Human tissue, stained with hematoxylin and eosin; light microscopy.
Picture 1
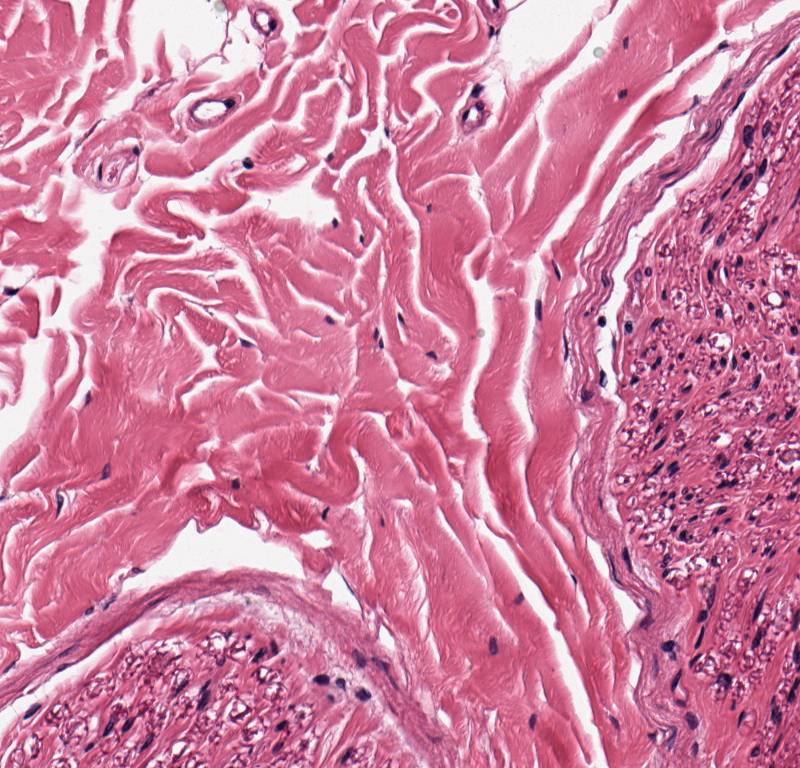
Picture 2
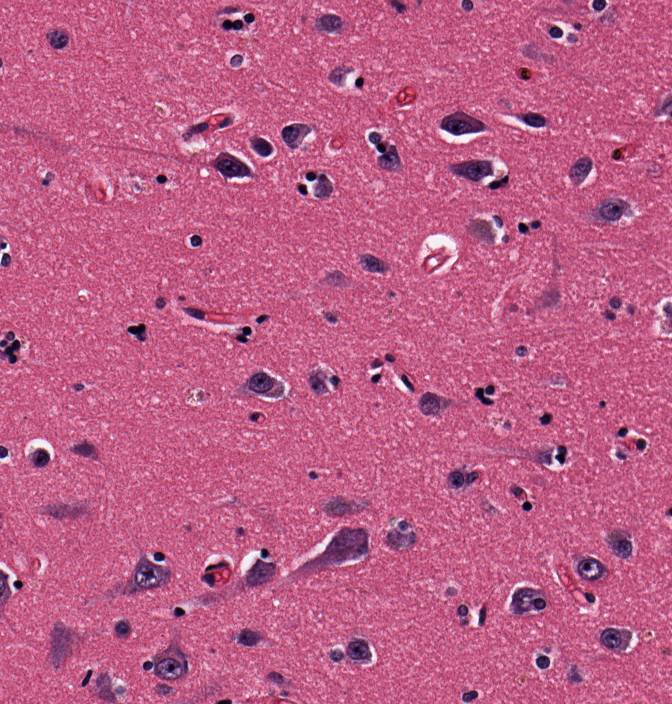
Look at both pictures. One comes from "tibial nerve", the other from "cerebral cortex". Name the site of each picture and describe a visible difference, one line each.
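Picture 1 shows tissue from the tibial nerve. Only sparse small dark elongated fibroblast nuclei lie scattered among the collagen bundles.
Picture 2 shows tissue from the cerebral cortex. The neuronal nuclei are round and pale with a single dark nucleolus.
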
